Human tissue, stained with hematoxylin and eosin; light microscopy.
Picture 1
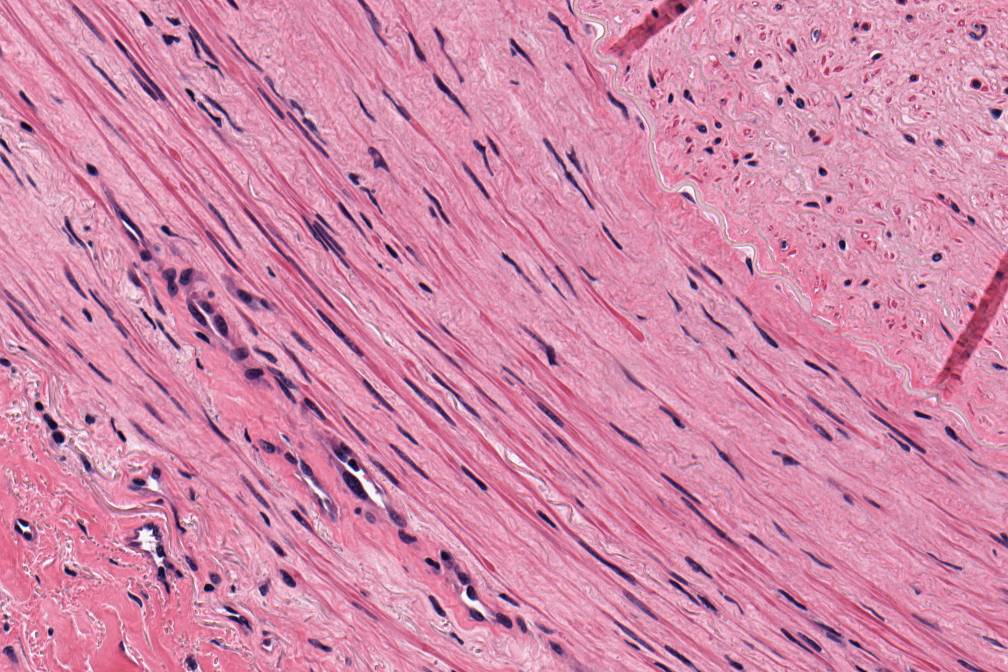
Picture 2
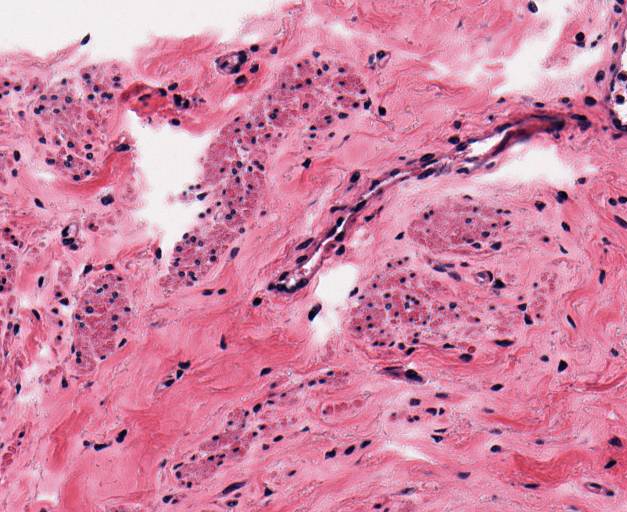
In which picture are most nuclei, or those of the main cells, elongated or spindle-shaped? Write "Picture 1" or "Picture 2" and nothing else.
Picture 1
